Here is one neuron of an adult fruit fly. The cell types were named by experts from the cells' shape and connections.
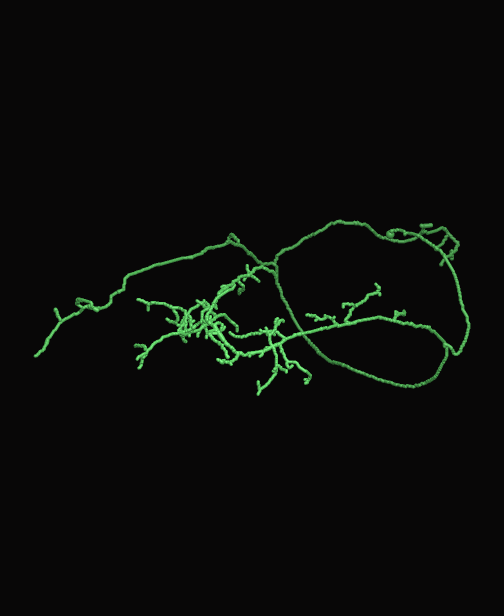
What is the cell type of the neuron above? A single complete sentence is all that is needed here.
The type assigned to this neuron is IN19B085.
